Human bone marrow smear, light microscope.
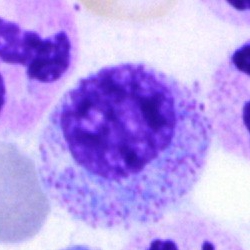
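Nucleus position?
Off-centre, toward the top of the cell.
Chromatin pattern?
Clumped, paler patches between darker areas.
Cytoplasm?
Pale blue; widest band below the nucleus.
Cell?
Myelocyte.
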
